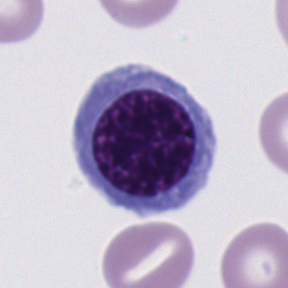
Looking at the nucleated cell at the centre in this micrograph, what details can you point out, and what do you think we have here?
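Look first at the edge: the outline is slightly irregular, not a smooth circle. The nucleus has no notch, fold or lobes. Its chromatin is clumped into dark purple patches with paler streaks between them. You will find no vacuoles in the cytoplasm. This cell is a normoblast.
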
